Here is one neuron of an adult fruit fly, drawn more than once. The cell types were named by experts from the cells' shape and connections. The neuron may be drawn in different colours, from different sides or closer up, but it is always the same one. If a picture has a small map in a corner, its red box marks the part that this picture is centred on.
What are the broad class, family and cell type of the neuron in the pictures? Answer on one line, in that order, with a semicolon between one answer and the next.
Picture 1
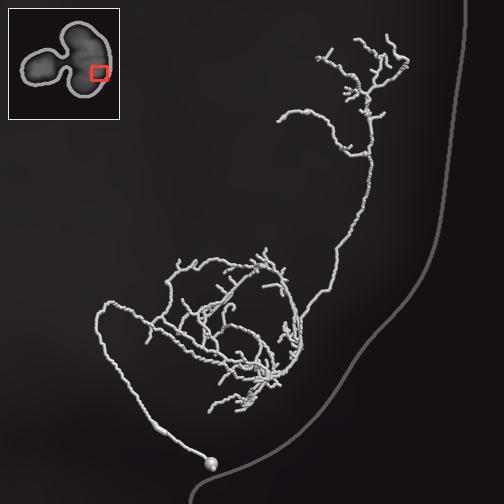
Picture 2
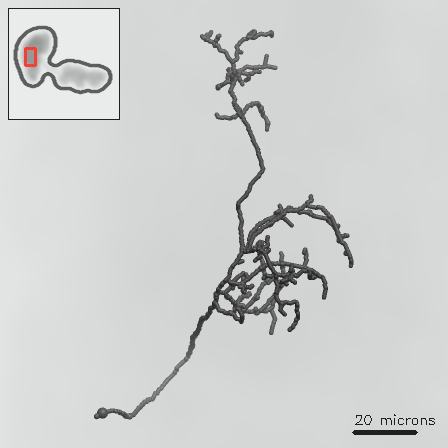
central-brain intrinsic neuron; hemilineage VPNl&d1_dorsal; LHAV5a2_d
